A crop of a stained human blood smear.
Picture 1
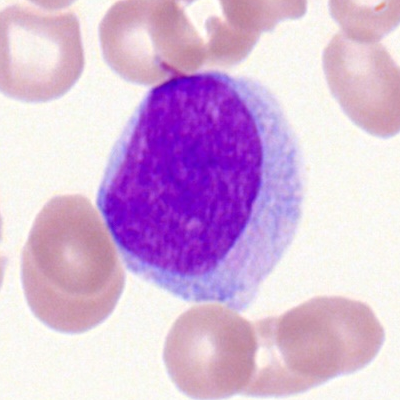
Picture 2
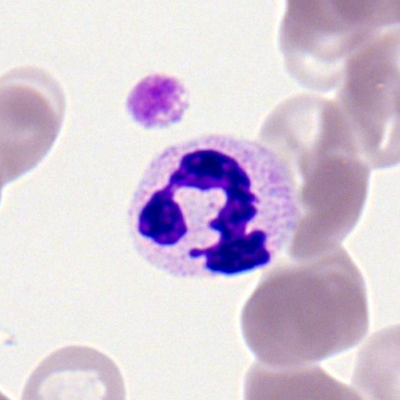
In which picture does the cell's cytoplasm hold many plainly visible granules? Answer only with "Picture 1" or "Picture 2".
Picture 2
